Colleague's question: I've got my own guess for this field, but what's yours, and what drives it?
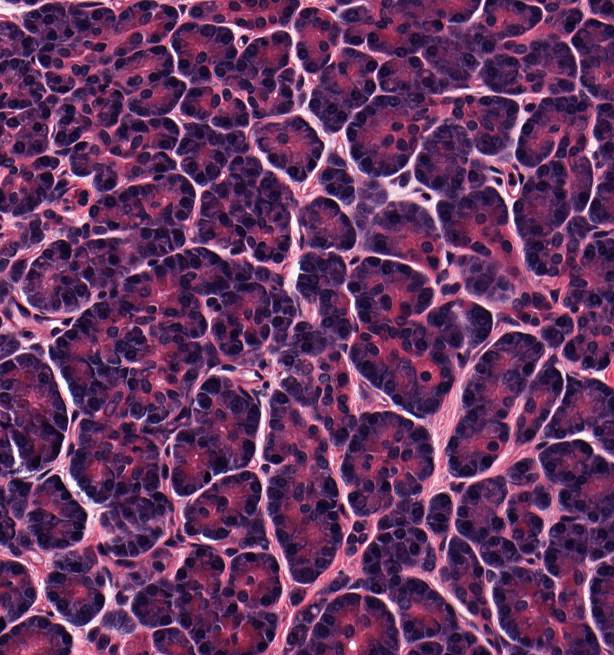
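I'd call this exocrine pancreas. Closely packed rounded acini fill the field, parted by thin connective-tissue strands. The pyramidal cells keep nuclei at the outer edge, purple cytoplasm outward, pink-red toward the centre.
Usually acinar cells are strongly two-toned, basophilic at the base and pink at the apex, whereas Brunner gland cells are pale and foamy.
Central lumina: tiny, barely visible.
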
